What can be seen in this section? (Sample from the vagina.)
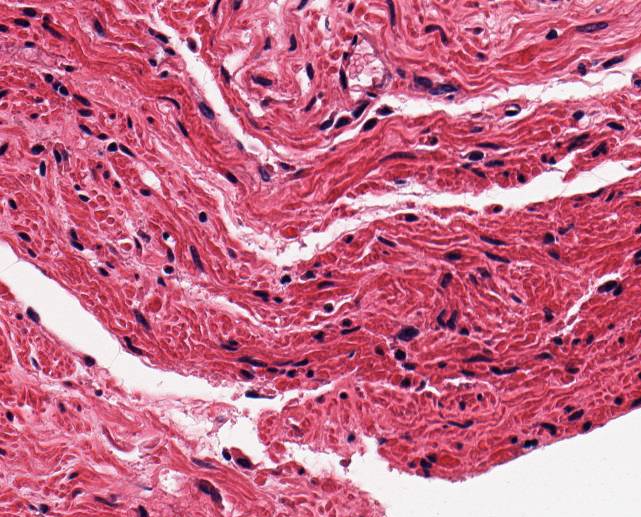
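Here the whole field is made up of bundles of smooth muscle cells, lying in interlacing fascicles that head in different directions. Follow one cell and you'll find a dark, elongated, blunt-ended nucleus lying along its length. The cytoplasm is bright pink and fibrillar, and notice there are no cross-striations. Nowhere in the field is there any epithelium or gland.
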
